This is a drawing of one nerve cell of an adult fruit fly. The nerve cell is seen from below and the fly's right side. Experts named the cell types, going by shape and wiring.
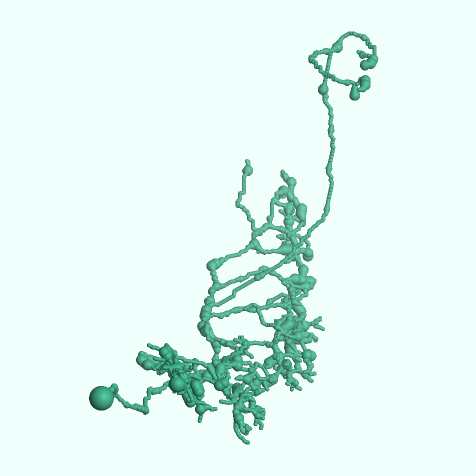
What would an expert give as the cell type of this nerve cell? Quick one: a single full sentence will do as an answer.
This nerve cell is a cell of type Tlp14.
